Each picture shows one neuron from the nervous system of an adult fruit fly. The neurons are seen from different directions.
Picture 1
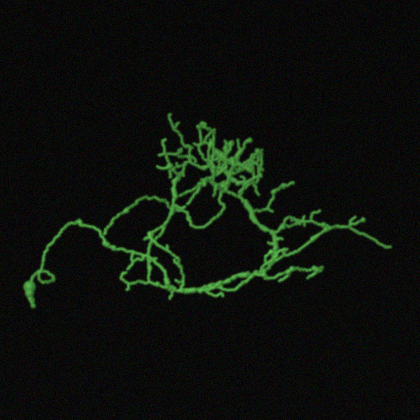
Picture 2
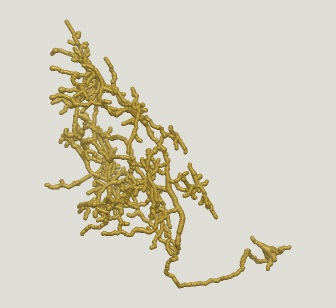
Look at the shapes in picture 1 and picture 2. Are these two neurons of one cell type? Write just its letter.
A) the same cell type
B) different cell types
A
